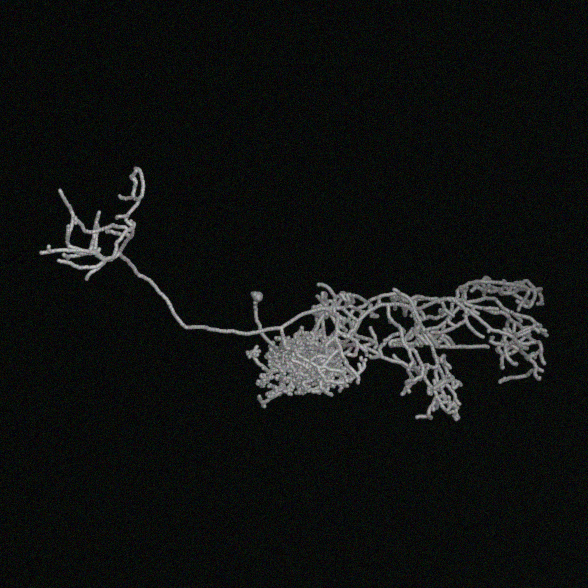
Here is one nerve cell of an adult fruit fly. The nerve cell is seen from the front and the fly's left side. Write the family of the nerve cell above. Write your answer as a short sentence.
The family is hemilineage 19B.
